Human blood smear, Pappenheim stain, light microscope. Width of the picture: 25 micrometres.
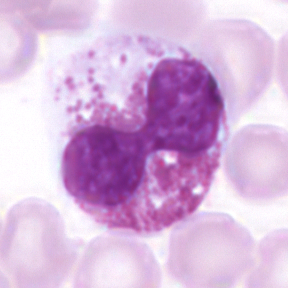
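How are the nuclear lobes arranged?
The two lobes lie diagonally, one lower left and one upper right.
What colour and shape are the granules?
Pinkish-red, coarse and round, each separately visible; they fill the cytoplasm, more sparsely in its upper left part.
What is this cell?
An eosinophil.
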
